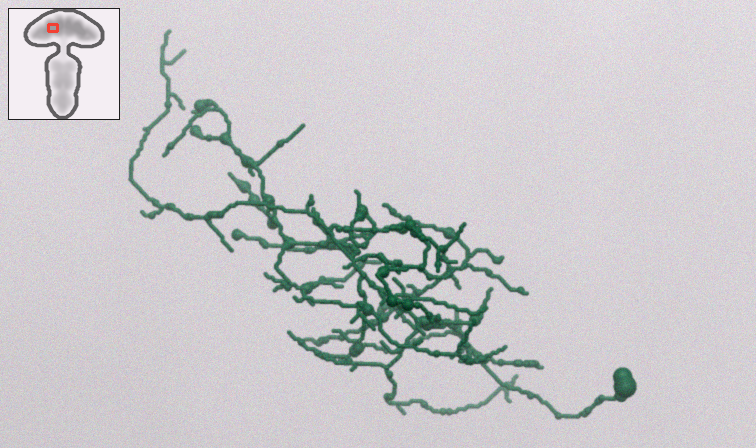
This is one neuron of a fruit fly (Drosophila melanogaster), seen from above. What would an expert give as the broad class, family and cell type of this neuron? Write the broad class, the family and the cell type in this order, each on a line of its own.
central-brain intrinsic neuron
hemilineage SLPpm1
CB0973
